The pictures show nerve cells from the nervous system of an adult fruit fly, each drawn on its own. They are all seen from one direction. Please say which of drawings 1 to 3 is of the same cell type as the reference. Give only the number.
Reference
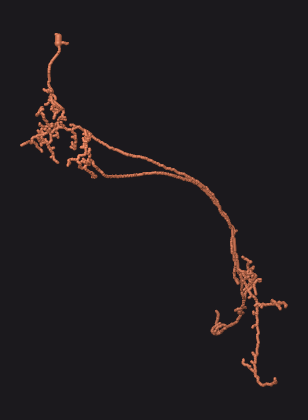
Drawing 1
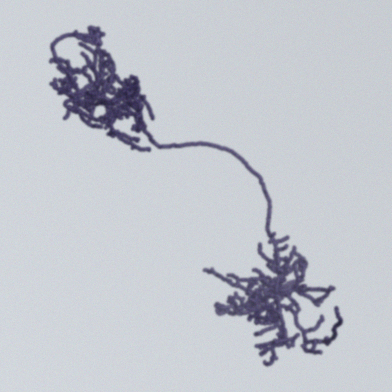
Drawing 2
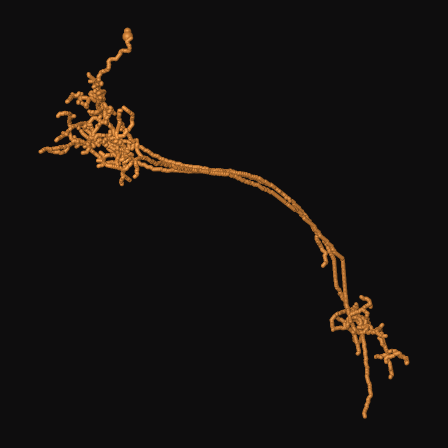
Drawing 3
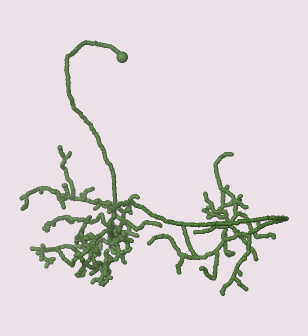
2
